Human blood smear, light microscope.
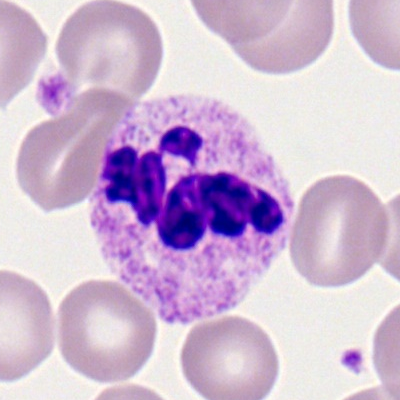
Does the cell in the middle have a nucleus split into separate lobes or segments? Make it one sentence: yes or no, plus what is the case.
Yes, it is a lobed nucleus that this cell has.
